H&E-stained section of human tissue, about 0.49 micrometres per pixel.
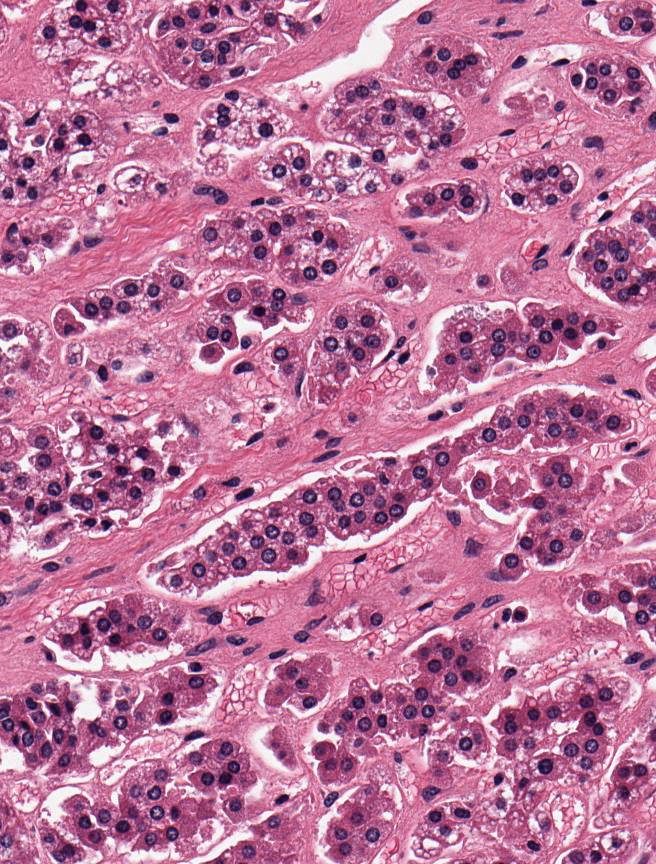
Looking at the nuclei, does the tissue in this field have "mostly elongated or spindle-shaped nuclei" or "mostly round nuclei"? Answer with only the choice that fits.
Mostly round nuclei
